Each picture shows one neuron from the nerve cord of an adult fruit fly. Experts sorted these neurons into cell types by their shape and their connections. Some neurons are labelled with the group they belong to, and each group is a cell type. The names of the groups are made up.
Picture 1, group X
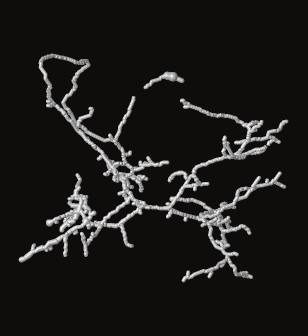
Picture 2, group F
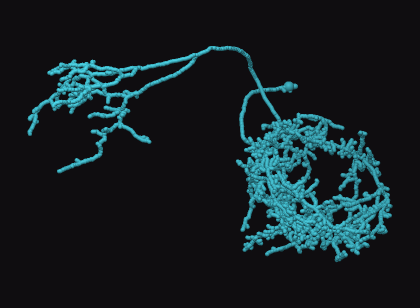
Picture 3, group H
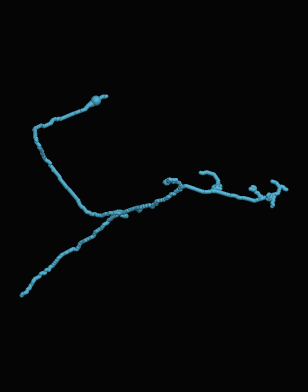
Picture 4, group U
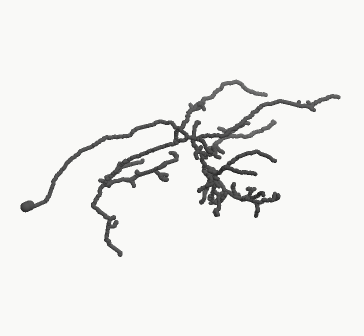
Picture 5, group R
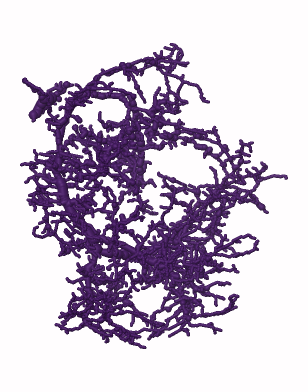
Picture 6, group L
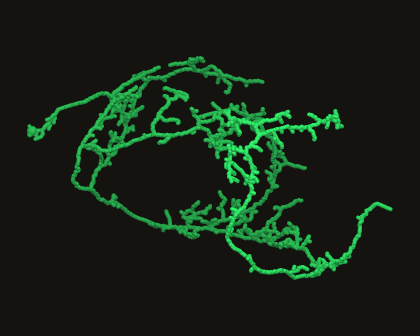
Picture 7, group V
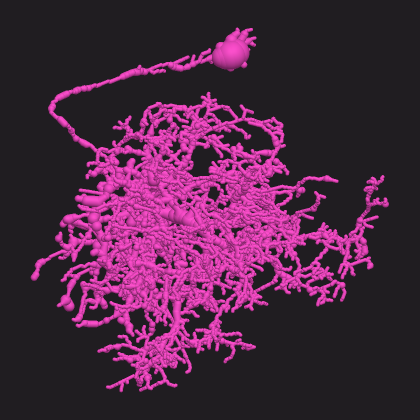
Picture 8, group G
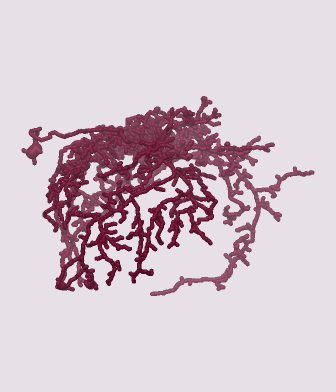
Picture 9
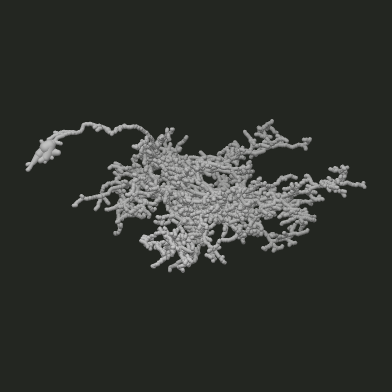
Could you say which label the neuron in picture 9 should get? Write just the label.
group V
